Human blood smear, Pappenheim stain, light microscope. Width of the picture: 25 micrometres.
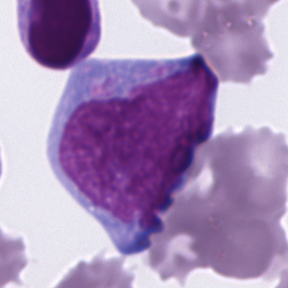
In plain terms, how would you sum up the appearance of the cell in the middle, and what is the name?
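First, the nucleus: irregular, roughly following the cell's angular outline, it lies toward the right and touches the cell edge at the upper right, taking up about 70% of the cell's area. Its chromatin is finely granular and fairly evenly spread, with no coarse dark clumps. Along the lower border the cytoplasm is a deeper blue than near the nucleus. This is a myeloblast.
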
